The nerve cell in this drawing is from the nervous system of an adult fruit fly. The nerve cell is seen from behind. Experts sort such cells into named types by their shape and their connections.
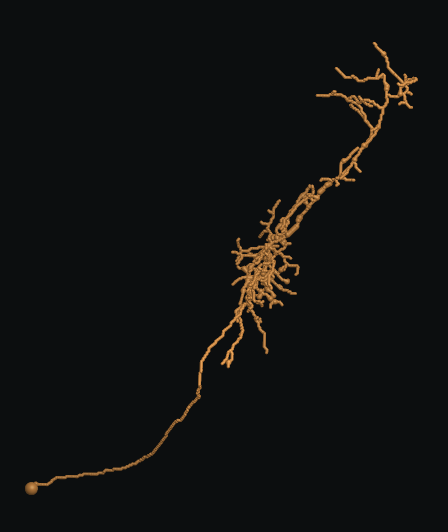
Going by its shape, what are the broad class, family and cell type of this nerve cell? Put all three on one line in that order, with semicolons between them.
central-brain intrinsic neuron; hemilineage LALa1_anterior; CB3065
